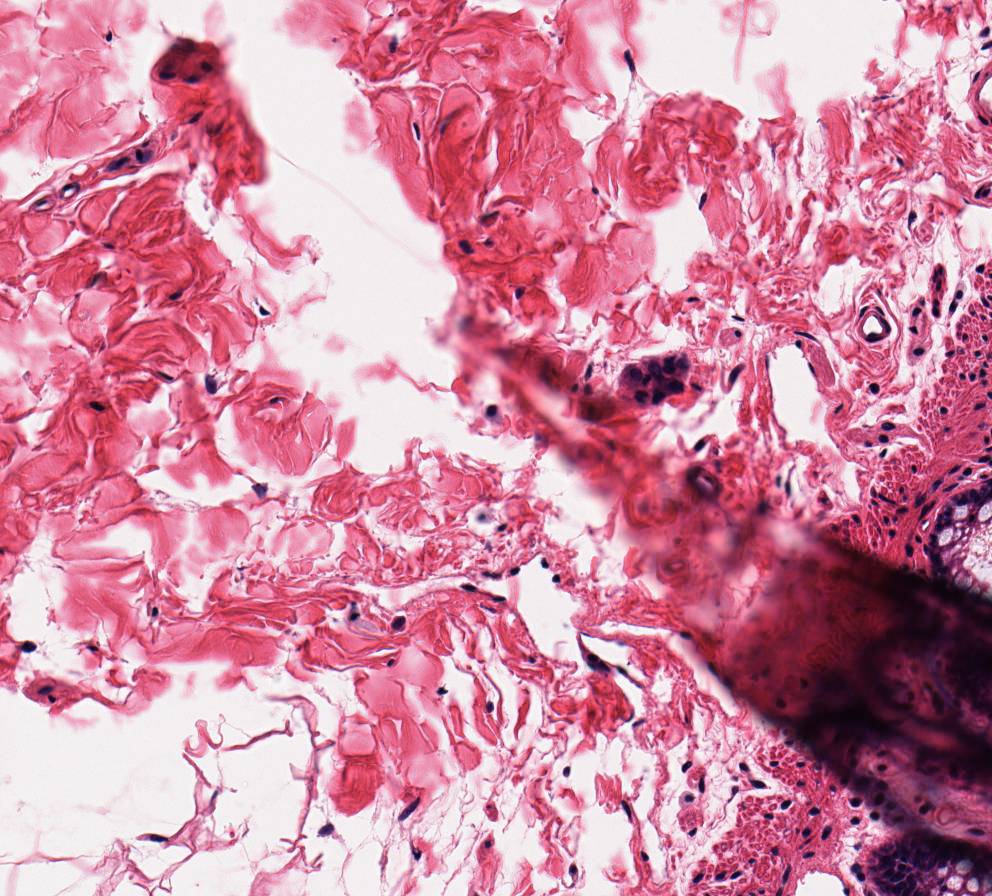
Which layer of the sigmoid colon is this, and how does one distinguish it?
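The tissue shown is loose connective tissue. Its collagen bundles are coarse and eosinophilic, wavy, run in many directions and are separated by irregular clear spaces, with sparse cells whose nuclei are small, dark and elongated.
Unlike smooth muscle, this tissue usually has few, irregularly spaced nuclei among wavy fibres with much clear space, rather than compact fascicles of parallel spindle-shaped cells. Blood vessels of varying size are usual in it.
Near the upper right edge lies a small vessel with a round lumen lined by flattened cells.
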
